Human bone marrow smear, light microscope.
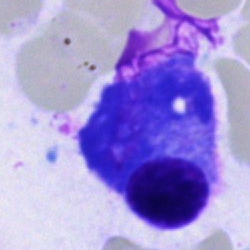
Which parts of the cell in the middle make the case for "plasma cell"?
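The cell shown is a plasma cell.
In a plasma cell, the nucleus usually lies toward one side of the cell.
That matches this nucleus, which sits off-centre, pressed to the lower edge.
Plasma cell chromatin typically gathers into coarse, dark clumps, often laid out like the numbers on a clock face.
Here the chromatin is very dark and densely condensed. The cytoplasm stains a deep blue, with one small clear vacuole in its upper right part.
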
